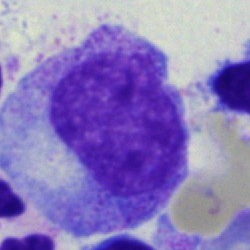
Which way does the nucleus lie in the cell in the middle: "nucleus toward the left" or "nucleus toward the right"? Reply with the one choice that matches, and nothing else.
Nucleus toward the right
